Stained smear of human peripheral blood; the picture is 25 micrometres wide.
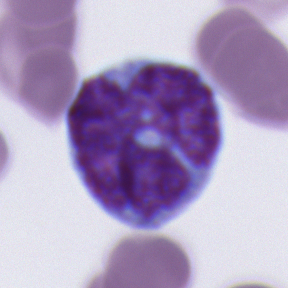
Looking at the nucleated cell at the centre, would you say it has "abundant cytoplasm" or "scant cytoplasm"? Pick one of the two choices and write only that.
Scant cytoplasm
